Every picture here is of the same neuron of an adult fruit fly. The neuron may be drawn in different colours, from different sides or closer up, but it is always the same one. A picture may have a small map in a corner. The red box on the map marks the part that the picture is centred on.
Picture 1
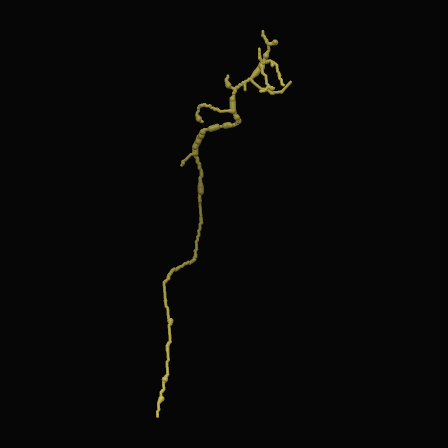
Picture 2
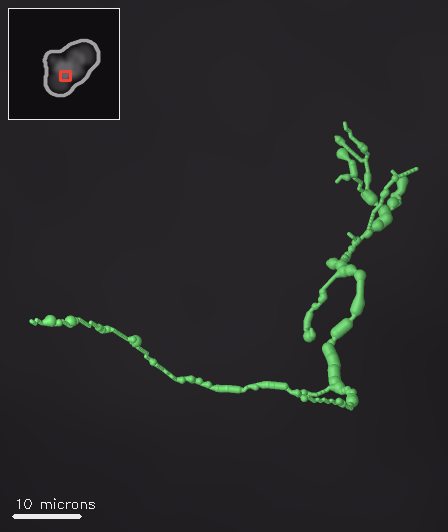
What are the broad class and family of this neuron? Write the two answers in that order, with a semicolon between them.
sensory neuron entering the nerve cord; class mechanosensory tactile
